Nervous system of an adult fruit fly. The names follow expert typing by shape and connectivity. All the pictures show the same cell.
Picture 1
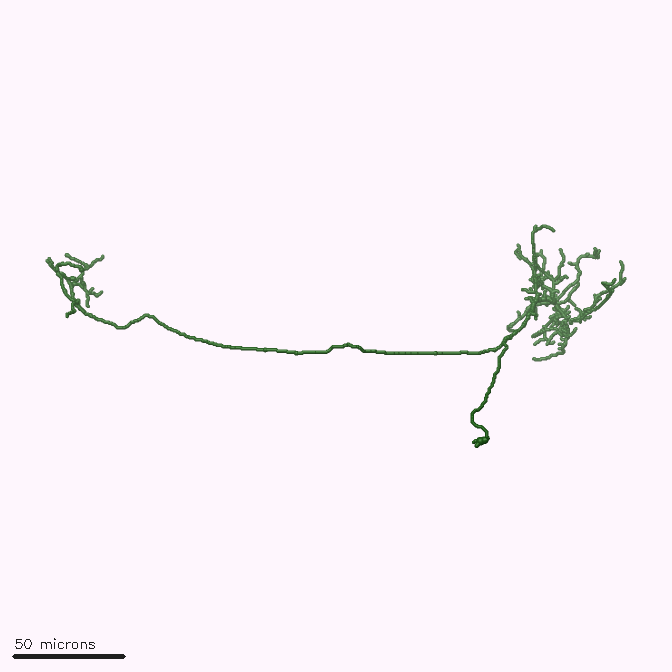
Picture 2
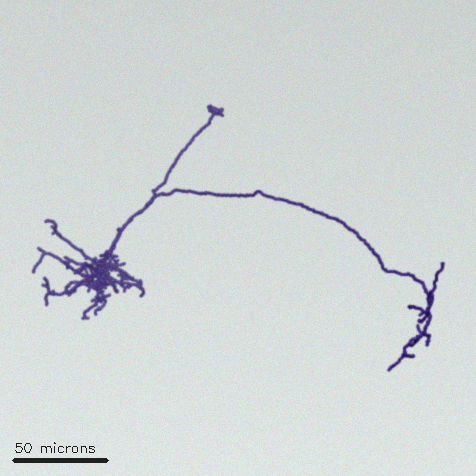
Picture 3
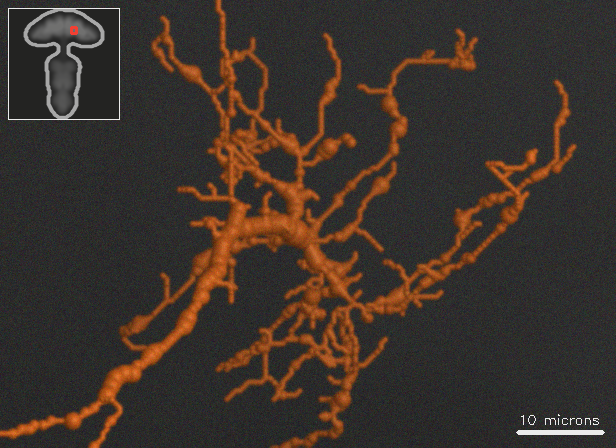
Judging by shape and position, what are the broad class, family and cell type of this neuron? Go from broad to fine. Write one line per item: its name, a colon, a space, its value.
broad class: central-brain intrinsic neuron
family: hemilineage DM6_ventral
cell type: CB2501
